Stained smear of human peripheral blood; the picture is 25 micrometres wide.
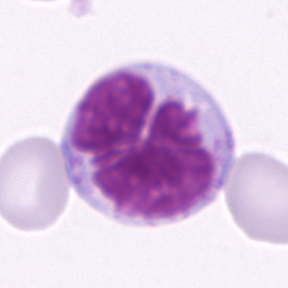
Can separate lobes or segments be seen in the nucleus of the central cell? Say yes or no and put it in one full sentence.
Yes, what this cell has is a nucleus split into segments.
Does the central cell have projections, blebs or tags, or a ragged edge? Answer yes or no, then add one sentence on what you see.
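No. The cell outline is round and smooth, without surface projections.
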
